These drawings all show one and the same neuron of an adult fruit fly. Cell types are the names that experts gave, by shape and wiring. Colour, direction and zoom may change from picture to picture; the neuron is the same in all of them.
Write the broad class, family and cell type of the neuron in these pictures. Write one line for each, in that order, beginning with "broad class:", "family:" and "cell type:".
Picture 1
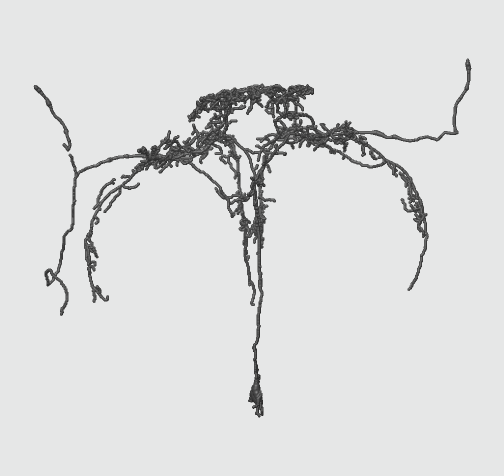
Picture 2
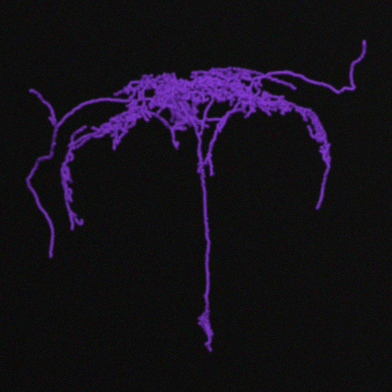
broad class: efferent neuron of the nerve cord
family: hemilineage 00B
cell type: mesVUM-MJ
